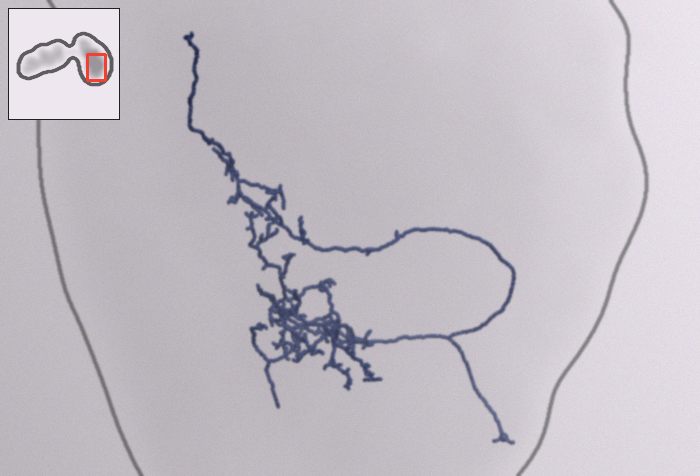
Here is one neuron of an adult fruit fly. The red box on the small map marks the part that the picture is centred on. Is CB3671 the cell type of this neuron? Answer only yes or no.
no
